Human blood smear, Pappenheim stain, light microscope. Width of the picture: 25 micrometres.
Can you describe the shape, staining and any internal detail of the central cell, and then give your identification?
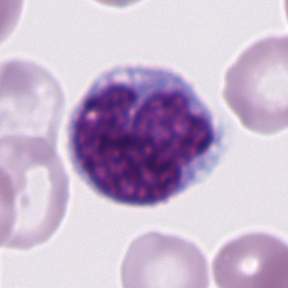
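A narrow cleft runs down into the nucleus from its upper edge, partly dividing it into two lobes. Small reddish-purple dots are scattered over the whole nucleus, and no nucleoli can be seen. The nucleus, about 12 by 10 micrometres, fills about 70% of a cell about 13 micrometres across. A thin pale blue-grey rim of cytoplasm is widest along the top of the cell. The cell is a monocyte.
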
